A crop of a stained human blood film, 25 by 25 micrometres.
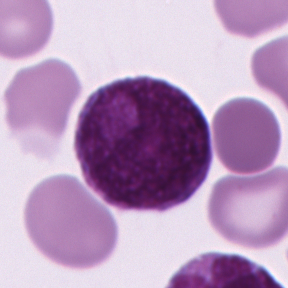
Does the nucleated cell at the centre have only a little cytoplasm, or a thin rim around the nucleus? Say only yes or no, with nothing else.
Yes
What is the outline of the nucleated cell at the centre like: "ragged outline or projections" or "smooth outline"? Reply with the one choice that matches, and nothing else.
Smooth outline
